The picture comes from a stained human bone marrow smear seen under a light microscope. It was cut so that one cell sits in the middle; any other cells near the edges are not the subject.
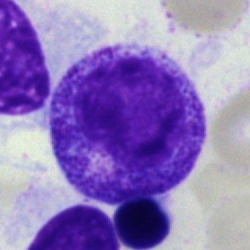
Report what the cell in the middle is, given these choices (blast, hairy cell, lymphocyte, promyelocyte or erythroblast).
promyelocyte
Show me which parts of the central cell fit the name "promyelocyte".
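Here's the promyelocyte you asked about. Its chromatin looks fine rather than coarsely clumped. A purple rim of cytoplasm runs around the nucleus, with fine purple granules scattered all through it. Below and to the left of the nucleus, one patch of the cytoplasm is paler.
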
